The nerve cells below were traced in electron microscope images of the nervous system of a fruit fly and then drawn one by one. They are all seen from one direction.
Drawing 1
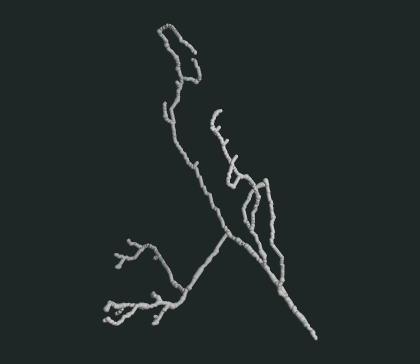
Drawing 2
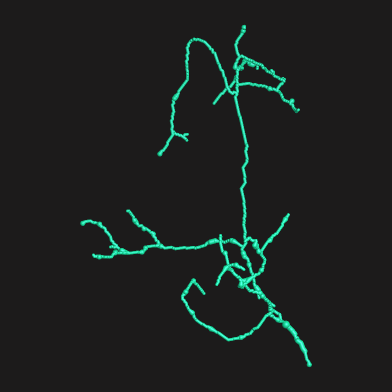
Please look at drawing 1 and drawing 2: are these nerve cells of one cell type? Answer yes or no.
yes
